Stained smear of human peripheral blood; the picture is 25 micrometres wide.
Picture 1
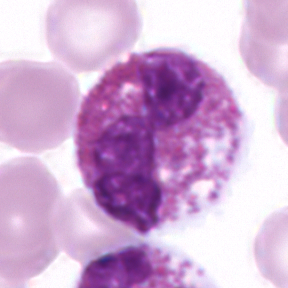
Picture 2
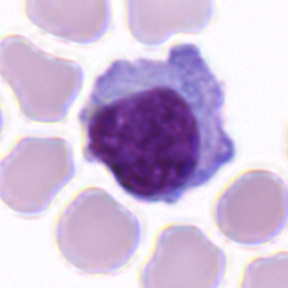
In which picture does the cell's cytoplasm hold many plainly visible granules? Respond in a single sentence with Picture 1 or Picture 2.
What picture 1 shows is a cell with many visible granules in its cytoplasm.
